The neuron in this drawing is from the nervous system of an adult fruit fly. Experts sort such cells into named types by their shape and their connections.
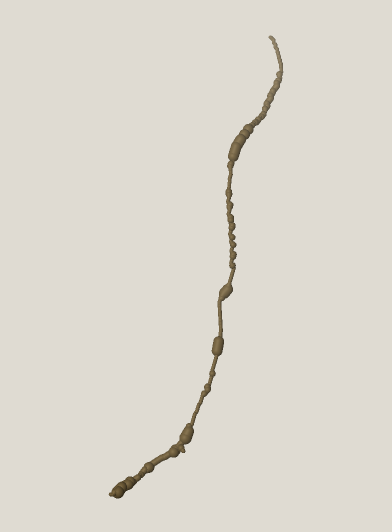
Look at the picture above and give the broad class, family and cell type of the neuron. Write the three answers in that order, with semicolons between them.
photoreceptor or other optic-lobe sensory neuron; class visual; R8p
